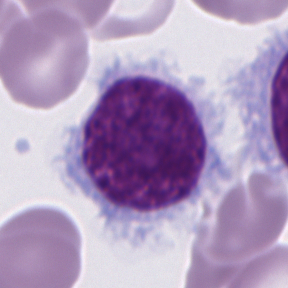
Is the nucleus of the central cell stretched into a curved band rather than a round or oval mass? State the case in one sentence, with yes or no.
No, the nucleus is compact and round or oval rather than band-shaped.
